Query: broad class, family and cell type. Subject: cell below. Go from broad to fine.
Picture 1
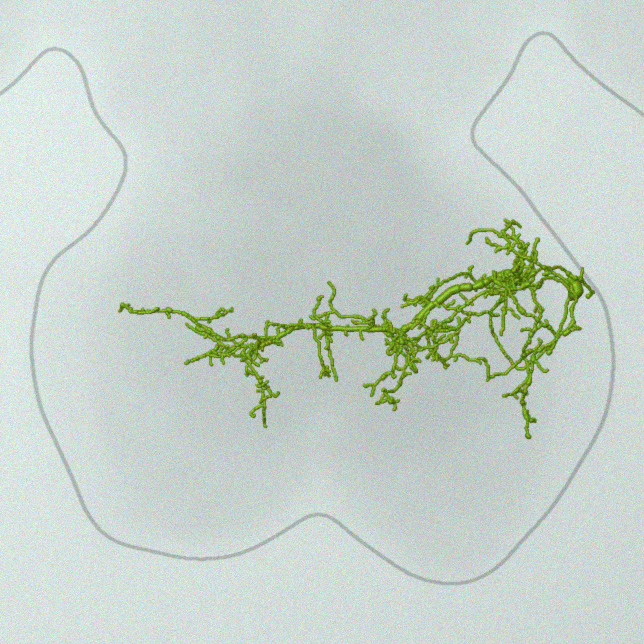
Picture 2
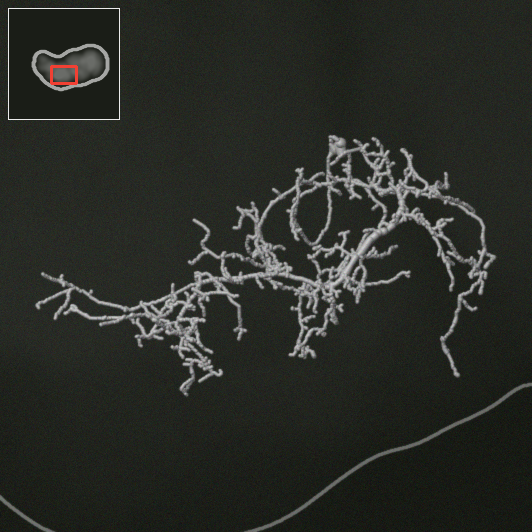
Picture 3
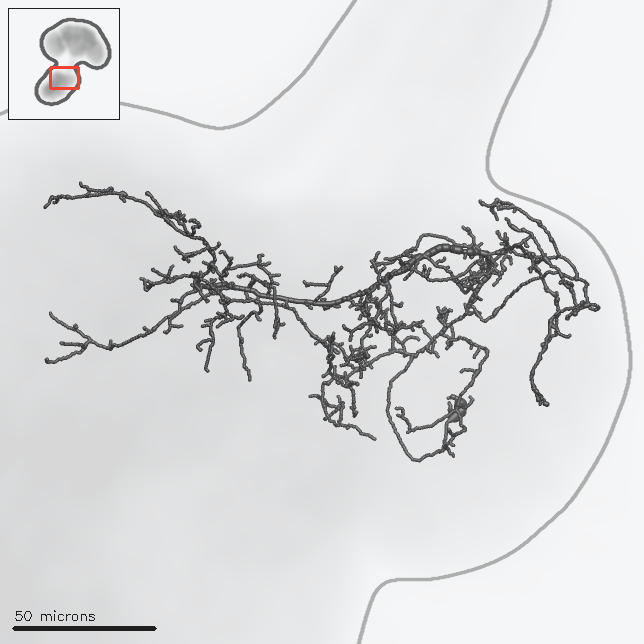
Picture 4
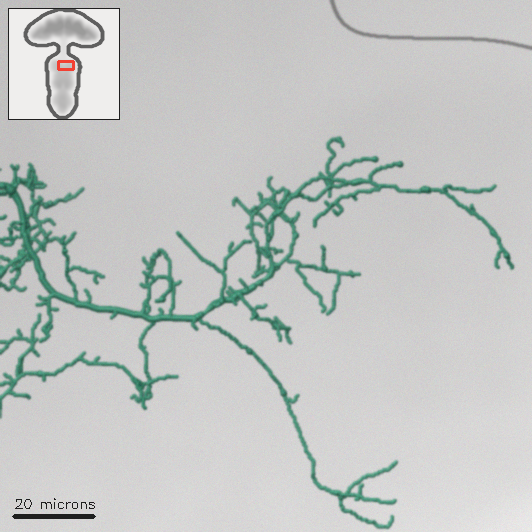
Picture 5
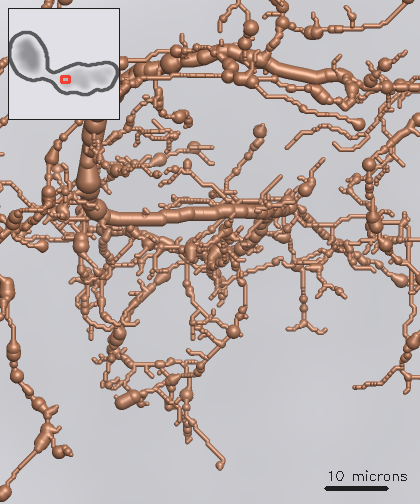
nerve-cord intrinsic neuron; hemilineage 03A; IN03A018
